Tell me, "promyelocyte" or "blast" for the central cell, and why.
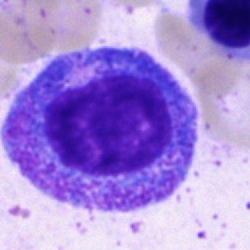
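Promyelocyte. Outline round. Chromatin deep purple, some patches slightly paler. Granules present; cytoplasm blue between them. Paler area of cytoplasm beside nucleus, upper left.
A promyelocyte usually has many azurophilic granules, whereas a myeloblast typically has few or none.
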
